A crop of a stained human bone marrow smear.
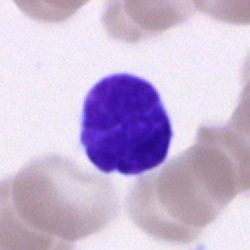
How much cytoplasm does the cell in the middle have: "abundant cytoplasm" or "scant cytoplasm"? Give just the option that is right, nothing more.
Scant cytoplasm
